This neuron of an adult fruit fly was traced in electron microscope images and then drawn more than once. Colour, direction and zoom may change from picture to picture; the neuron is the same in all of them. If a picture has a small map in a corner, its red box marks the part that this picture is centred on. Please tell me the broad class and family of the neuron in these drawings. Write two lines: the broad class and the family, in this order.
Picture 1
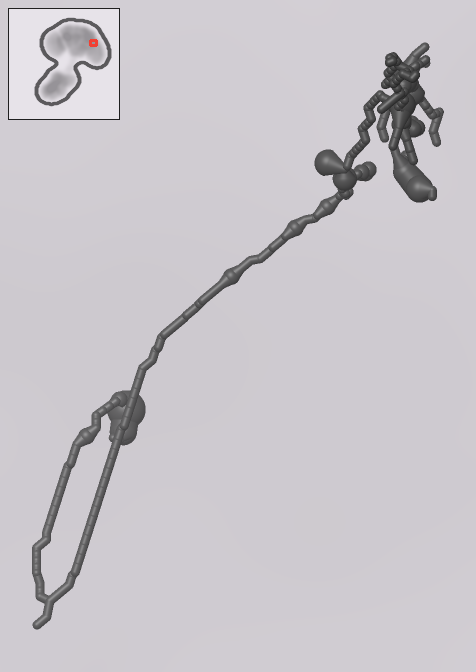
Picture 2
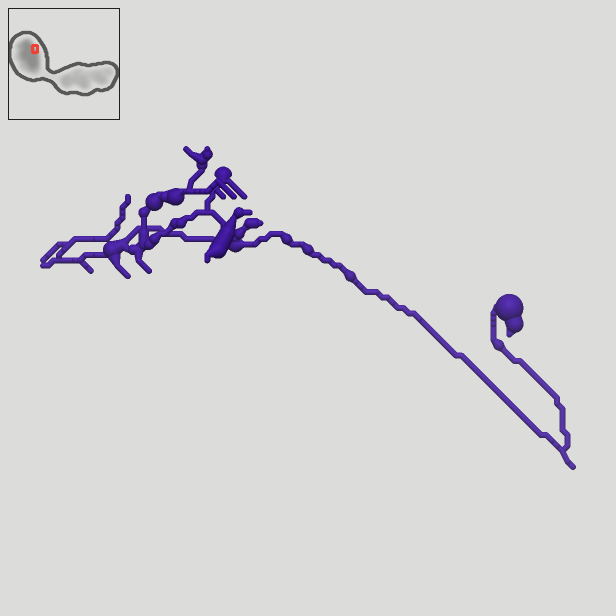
optic-lobe intrinsic neuron
T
